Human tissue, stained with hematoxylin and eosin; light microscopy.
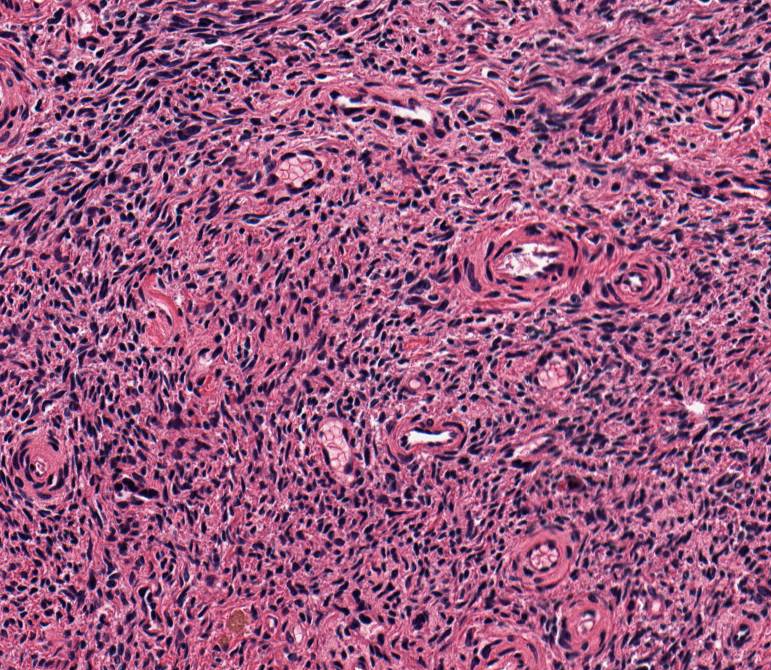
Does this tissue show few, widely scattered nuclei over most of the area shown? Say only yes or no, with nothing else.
No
